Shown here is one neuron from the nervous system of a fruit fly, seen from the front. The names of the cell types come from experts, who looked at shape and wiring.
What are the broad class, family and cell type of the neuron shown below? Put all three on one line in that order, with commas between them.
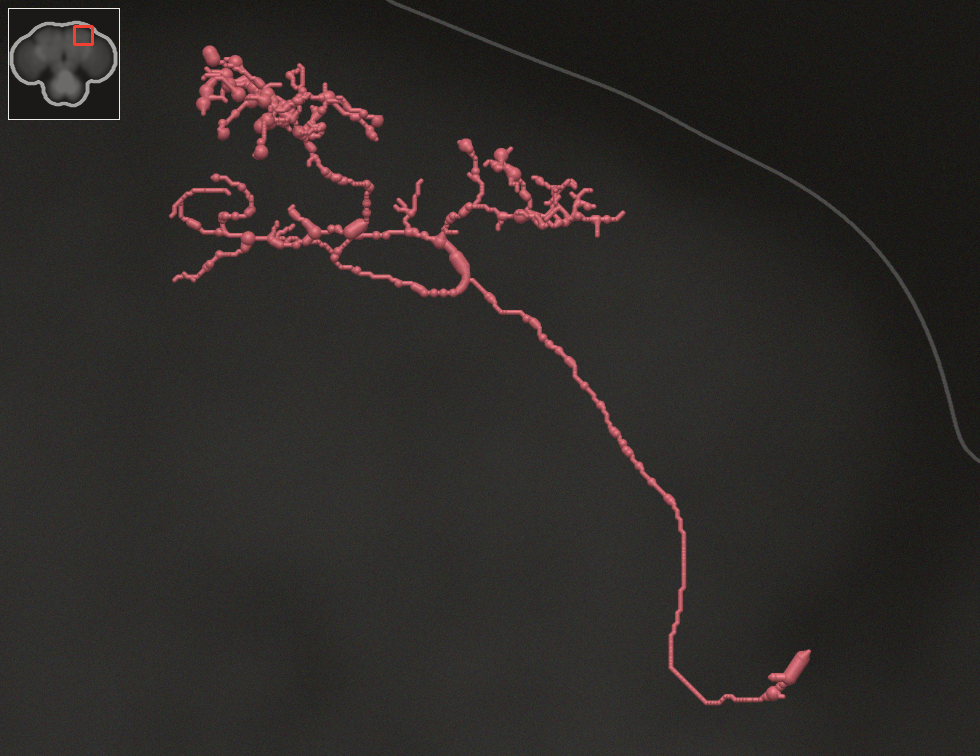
central-brain intrinsic neuron, hemilineage SLPal5, SLP142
